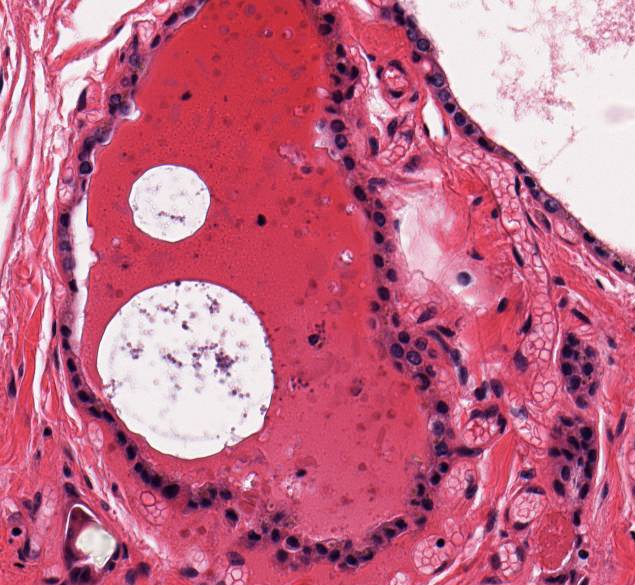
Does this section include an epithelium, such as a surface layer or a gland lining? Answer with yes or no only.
Yes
